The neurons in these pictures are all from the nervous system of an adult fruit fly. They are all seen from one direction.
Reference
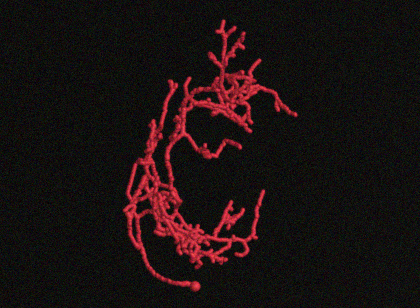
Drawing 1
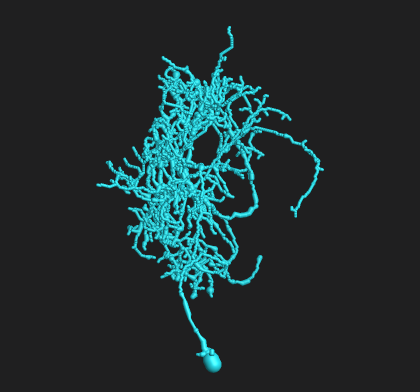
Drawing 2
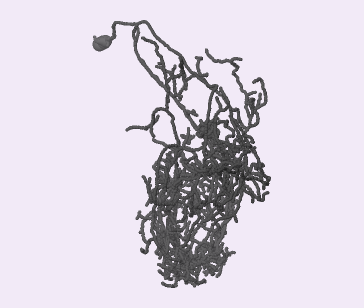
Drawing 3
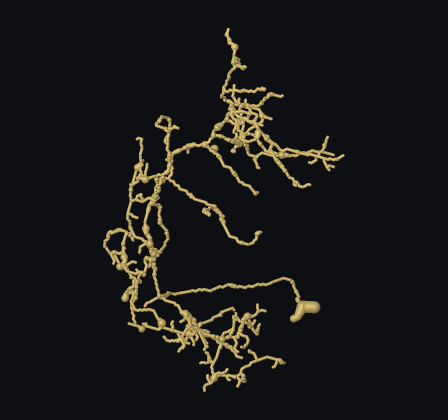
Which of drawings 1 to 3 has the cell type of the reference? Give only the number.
3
